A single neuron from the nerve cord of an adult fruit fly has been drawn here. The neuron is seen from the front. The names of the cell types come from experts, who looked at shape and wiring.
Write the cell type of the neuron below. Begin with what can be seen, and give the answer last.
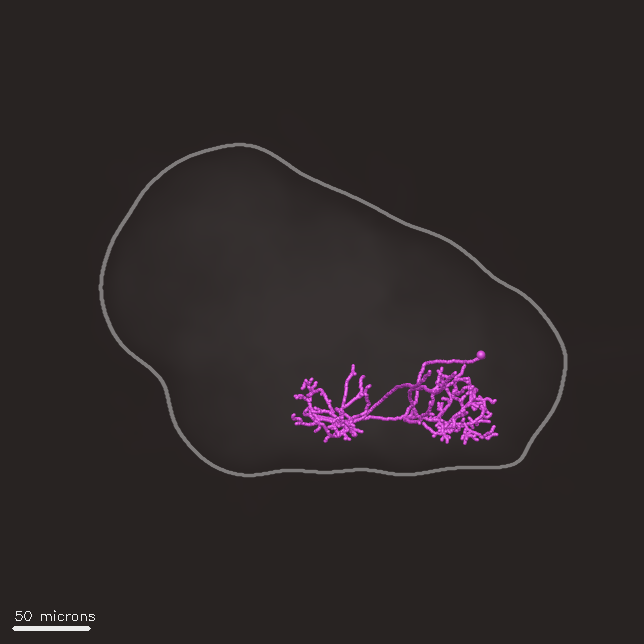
By the scale bar it is about 140 microns wide in this view. As drawn here it is wider than it is tall. Its broad class is ascending neuron. The cell type is AN09B026.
